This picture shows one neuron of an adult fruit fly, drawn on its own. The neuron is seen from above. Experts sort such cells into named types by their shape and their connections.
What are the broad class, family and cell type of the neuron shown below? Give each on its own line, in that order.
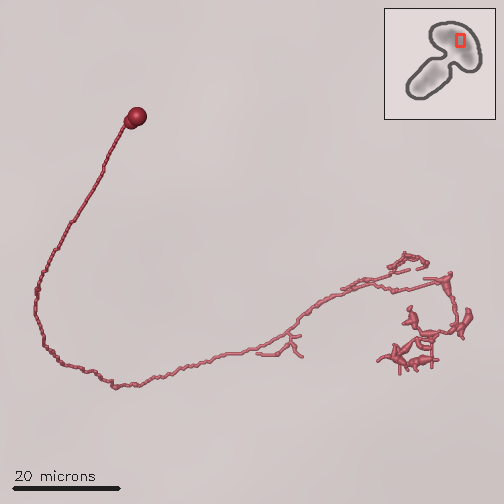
central-brain intrinsic neuron
class CX
vDeltaK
